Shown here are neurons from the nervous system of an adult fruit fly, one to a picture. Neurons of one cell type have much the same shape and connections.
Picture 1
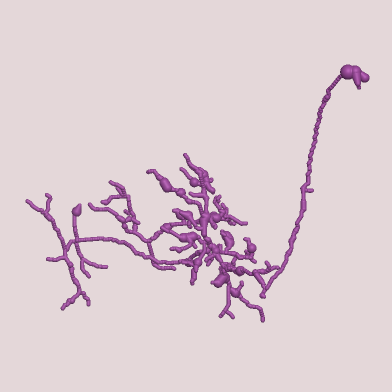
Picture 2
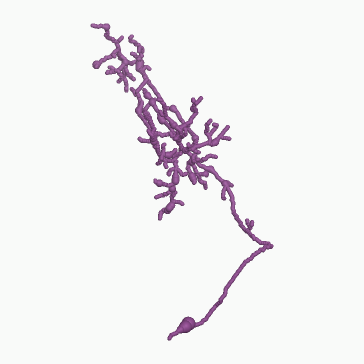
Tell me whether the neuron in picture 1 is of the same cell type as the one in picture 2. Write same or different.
same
